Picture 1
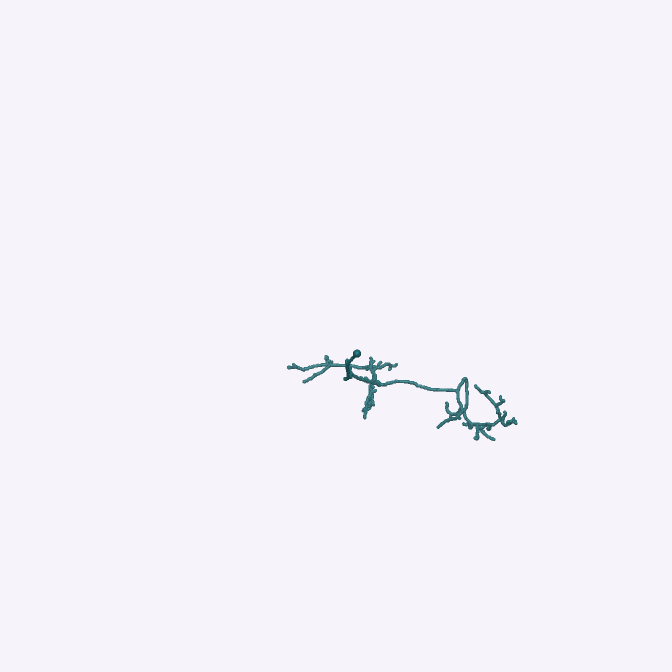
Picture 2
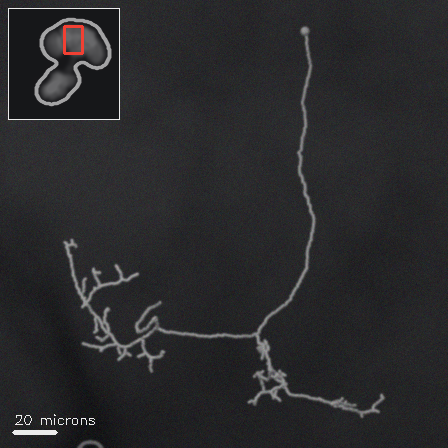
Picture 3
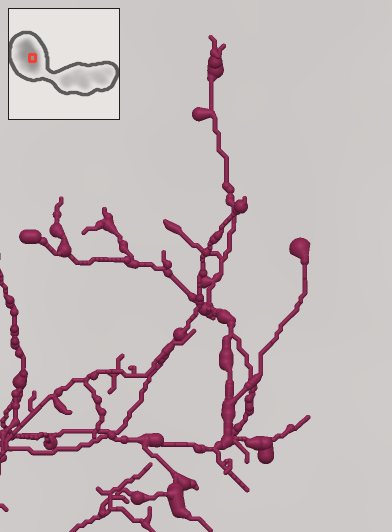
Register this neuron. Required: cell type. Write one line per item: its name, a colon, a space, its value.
cell type: WED103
